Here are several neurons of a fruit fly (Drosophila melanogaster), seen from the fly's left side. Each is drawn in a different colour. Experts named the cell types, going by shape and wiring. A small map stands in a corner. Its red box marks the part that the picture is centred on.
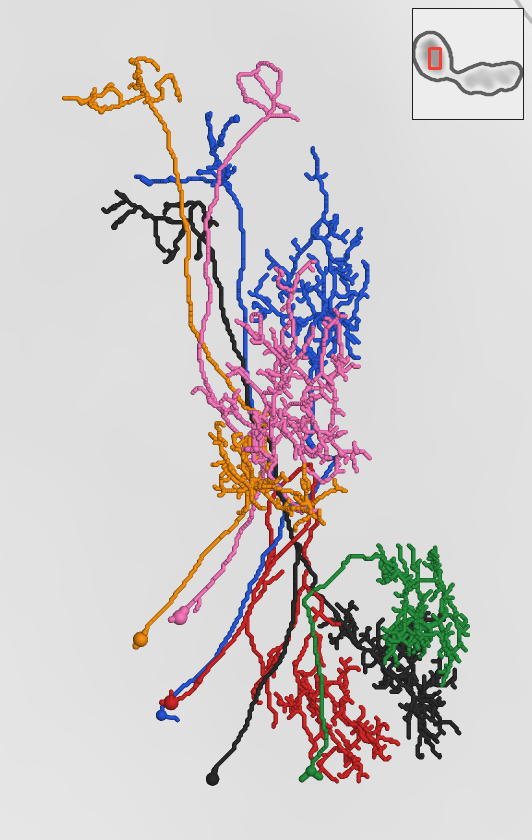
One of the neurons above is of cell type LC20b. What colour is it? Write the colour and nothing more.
pink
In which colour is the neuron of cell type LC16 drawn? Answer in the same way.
orange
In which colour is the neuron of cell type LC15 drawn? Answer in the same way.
black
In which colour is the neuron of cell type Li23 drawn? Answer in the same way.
red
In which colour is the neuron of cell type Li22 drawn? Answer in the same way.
green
